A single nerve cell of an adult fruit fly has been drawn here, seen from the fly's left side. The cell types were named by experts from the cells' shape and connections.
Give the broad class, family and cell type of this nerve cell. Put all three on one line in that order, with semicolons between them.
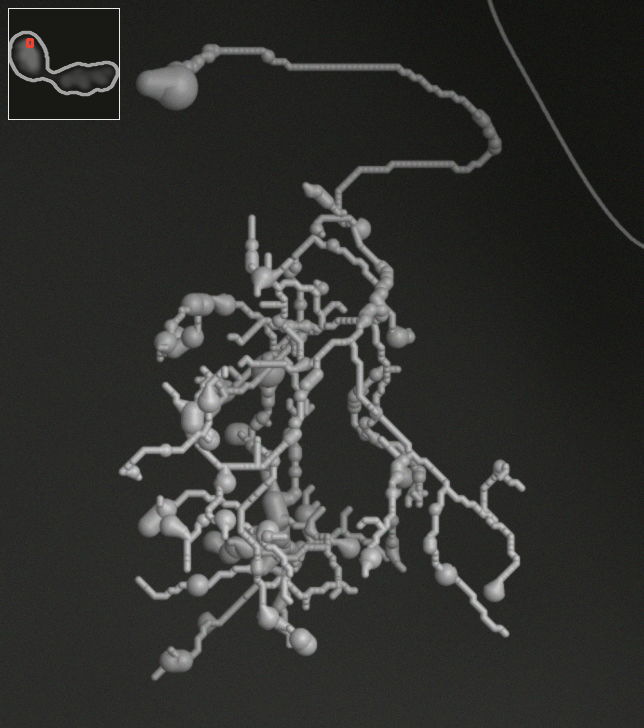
central-brain intrinsic neuron; hemilineage LHd2; LHPD3a5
